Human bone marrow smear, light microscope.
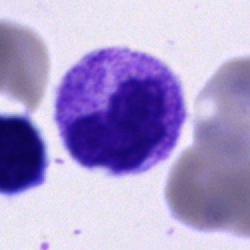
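Metamyelocyte, its nucleus sitting low in the cell with a notch on the upper side. The chromatin is dark and densely stained, and fine purple granules fill the cytoplasm.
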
